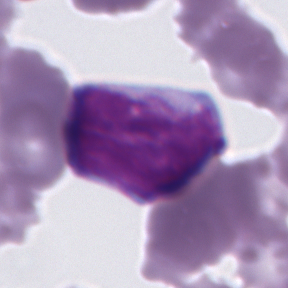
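Myeloblast in a stained smear of human peripheral blood: outline angular and polygonal, with several straight edges; purple mass wider than tall; chromatin in streaky strands running roughly horizontally; left edge a darker blue-violet than the magenta-purple centre.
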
